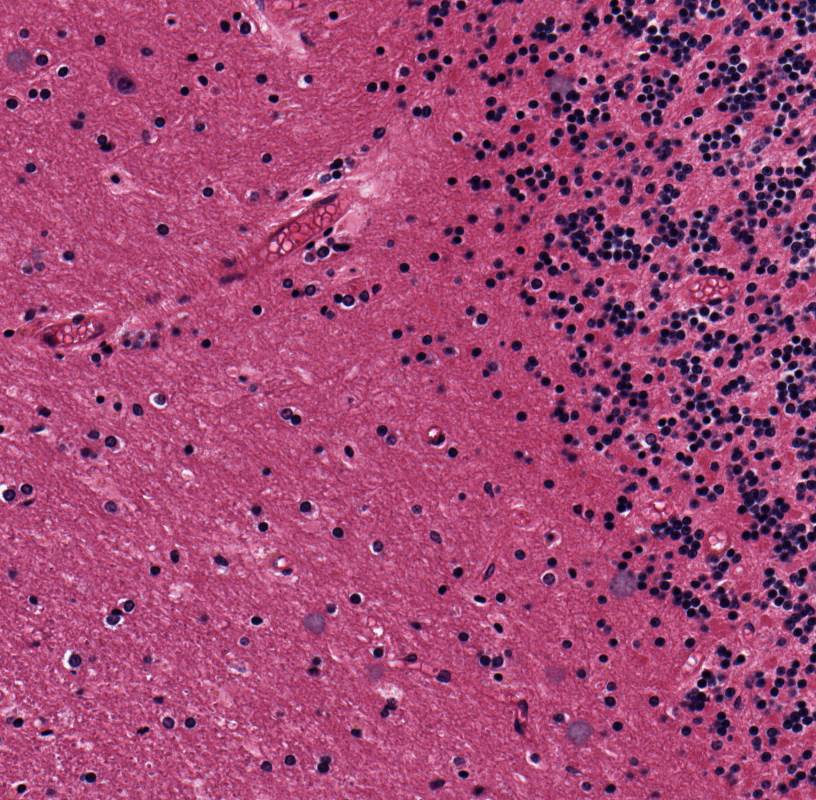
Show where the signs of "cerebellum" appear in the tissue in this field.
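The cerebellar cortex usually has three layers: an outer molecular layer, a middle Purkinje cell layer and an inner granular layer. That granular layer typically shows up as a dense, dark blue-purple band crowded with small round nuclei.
So in this cerebellum, the right part of the field, packed with small round dark nuclei, goes with the granular layer. Within that dense zone the nuclei gather in clusters, with small pink islands between them. Elsewhere you'll see a few pale grey-blue round bodies scattered in pink fibrillary tissue, and two small vessels holding red blood cells up in the upper left.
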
